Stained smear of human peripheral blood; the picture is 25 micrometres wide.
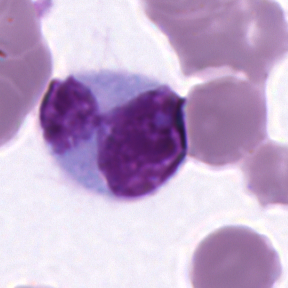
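Plasma cell, the central cell in a stained peripheral blood smear. Its chromatin looks dark purple and coarsely clumped, and the nucleus takes up about 70% of the cell's area. The pale blue cytoplasm lies mostly above and below the gap between the two nuclear parts. I see a smooth outline without projections.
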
